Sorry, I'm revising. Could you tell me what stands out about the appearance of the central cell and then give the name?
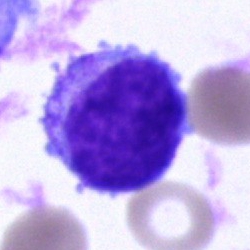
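The outline of this cell is roughly round, and small knob-like projections stud its border. The nucleus sits toward the right, leaving a crescent of cytoplasm on the left. Its chromatin is dark purple, with a mottled, clumped pattern. This is a blast.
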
